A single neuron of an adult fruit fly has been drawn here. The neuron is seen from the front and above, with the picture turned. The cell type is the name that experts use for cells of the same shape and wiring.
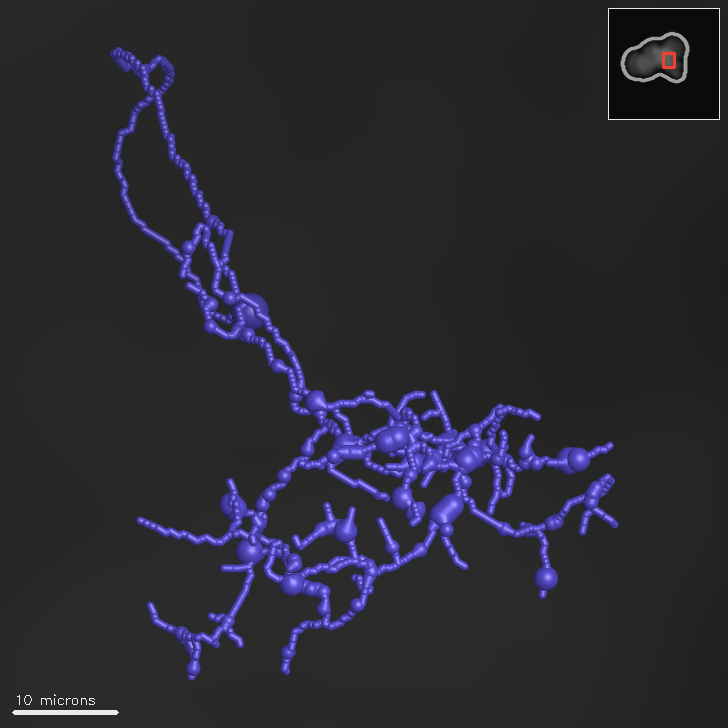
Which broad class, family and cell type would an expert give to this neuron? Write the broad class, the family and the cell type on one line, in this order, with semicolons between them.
central-brain intrinsic neuron; hemilineage VPNp&v1_posterior; LHPV2b1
